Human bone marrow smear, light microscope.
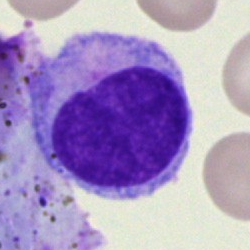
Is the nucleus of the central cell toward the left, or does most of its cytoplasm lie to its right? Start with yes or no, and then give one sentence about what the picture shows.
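No. The nucleus sits off-centre toward the lower right of the cell.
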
